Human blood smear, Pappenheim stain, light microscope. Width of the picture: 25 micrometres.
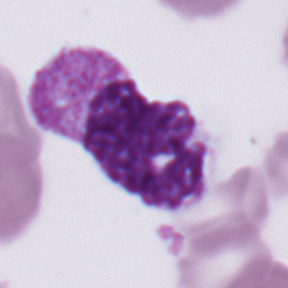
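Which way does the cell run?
It is elongated along a diagonal, from upper left down to lower right.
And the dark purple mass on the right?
Its outline is lumpy and scalloped, with a small clear gap in its lower middle.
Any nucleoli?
None that I can see.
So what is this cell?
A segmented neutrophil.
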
